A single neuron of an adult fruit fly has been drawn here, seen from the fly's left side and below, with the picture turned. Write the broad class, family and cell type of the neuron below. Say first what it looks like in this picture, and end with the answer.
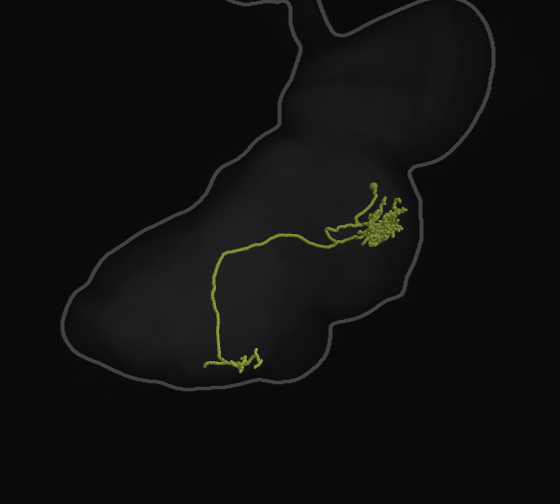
As drawn here it is about as wide as it is tall. It is a central-brain intrinsic neuron. Its family is hemilineage VLPl2_medial. Its cell type is AVLP194_c1.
